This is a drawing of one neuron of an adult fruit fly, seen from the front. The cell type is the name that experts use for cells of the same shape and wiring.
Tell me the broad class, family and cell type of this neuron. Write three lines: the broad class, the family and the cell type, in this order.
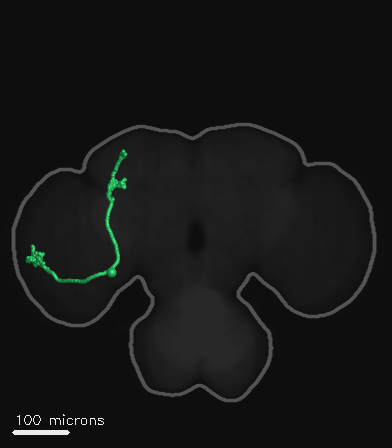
visual projection neuron
MeVP
MeVP10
